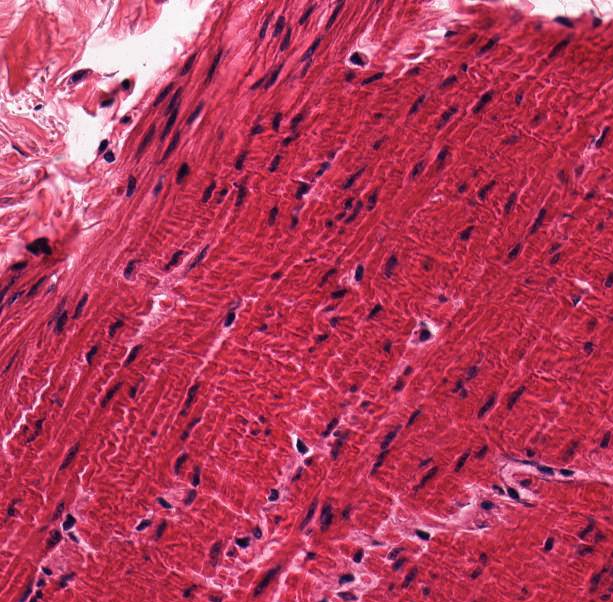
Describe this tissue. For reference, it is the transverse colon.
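The muscle fibres run parallel to one another, diagonally from the lower left towards the upper right. Their cytoplasm is stained a deep, intense red by eosin. The nuclei are dark, elongated ovals, each with its long axis aligned along the fibres. They lie within the substance of the fibres rather than pressed against the fibre edges.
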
